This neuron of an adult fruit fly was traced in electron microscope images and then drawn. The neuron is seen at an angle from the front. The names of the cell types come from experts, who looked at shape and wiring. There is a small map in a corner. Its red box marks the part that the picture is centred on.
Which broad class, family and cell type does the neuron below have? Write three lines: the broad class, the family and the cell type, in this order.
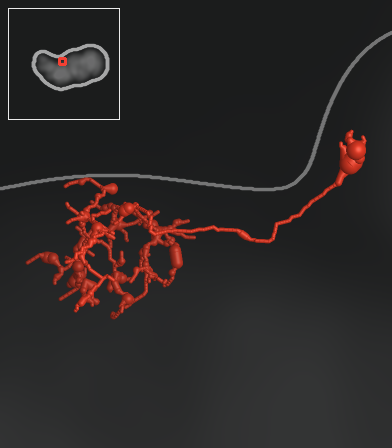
optic-lobe intrinsic neuron
Dm
Dm10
